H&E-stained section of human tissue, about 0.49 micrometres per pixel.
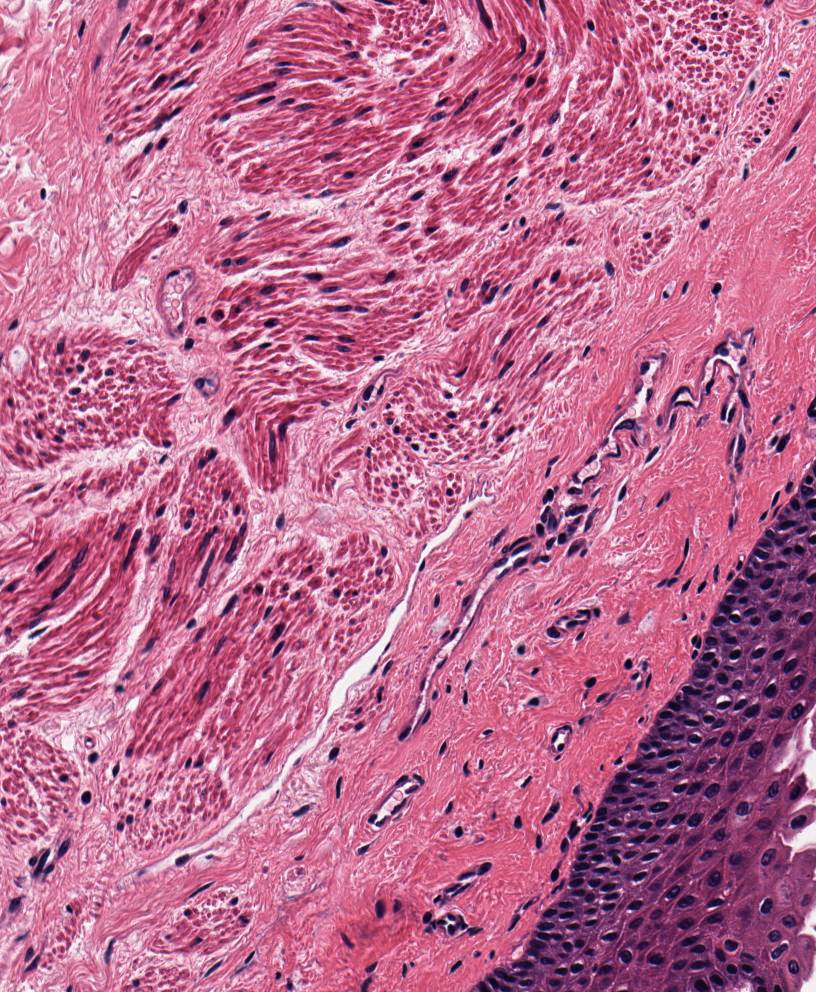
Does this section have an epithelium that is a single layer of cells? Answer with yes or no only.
No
